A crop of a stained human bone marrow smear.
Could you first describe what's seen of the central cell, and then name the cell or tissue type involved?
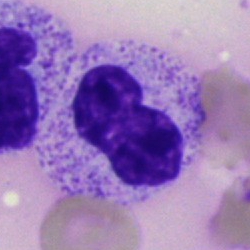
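Nucleus first: it is pinched in at its middle into two broad lobes. Its long axis runs from upper left to lower right. Chromatin next: dense, staining deep purple. Cytoplasm last: pale lilac between the granules. The cell is a metamyelocyte.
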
